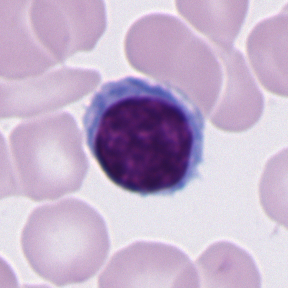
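Typical lymphocyte: the nucleated cell at the centre of a stained peripheral blood smear. Nuclear chromatin is dense and coarsely clumped into darker patches, and no nucleoli are seen. Only a narrow rim of cytoplasm lies around the nucleus, and it contains no visible granules.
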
